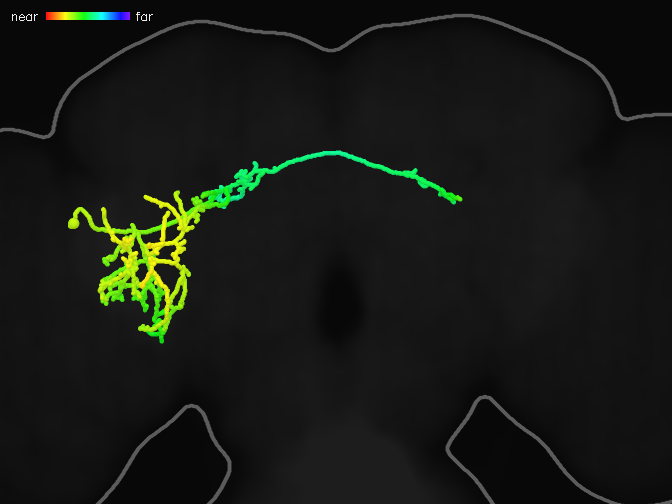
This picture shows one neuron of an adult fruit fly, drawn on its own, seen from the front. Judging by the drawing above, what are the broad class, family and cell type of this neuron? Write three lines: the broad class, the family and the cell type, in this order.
central-brain intrinsic neuron
hemilineage VLPl2_medial
AVLP195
